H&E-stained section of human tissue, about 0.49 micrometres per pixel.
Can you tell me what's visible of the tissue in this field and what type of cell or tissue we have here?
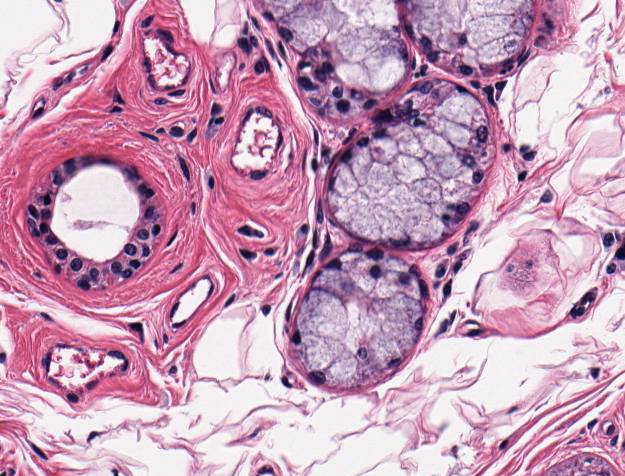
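Rounded glandular acini occupy the upper right and centre, and their cells have pale, frothy, bluish-grey cytoplasm of the mucous type. On the left, a duct is wrapped in dense pink collagen laid in concentric layers. Small channels at upper left and lower left hold pink, granular material in their lumens. Diagnosis: minor salivary gland.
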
